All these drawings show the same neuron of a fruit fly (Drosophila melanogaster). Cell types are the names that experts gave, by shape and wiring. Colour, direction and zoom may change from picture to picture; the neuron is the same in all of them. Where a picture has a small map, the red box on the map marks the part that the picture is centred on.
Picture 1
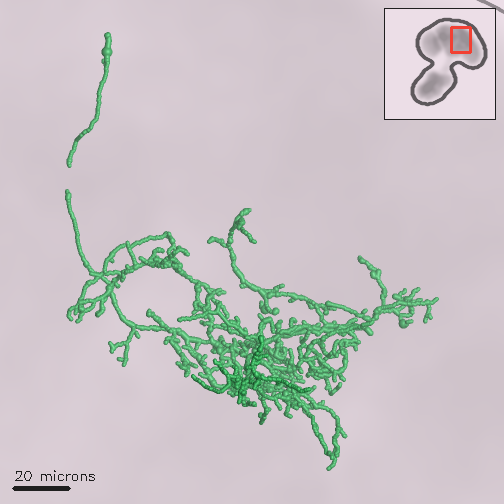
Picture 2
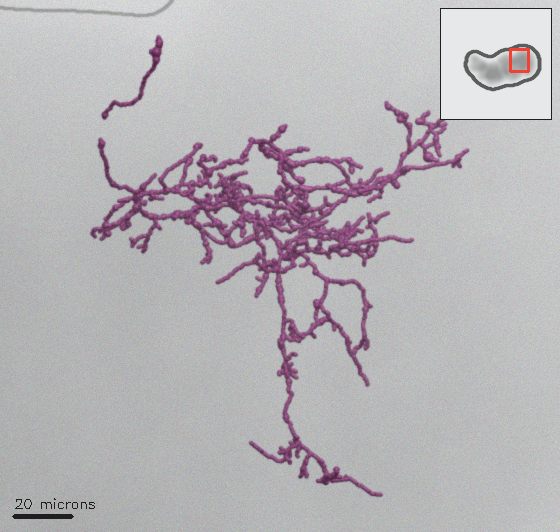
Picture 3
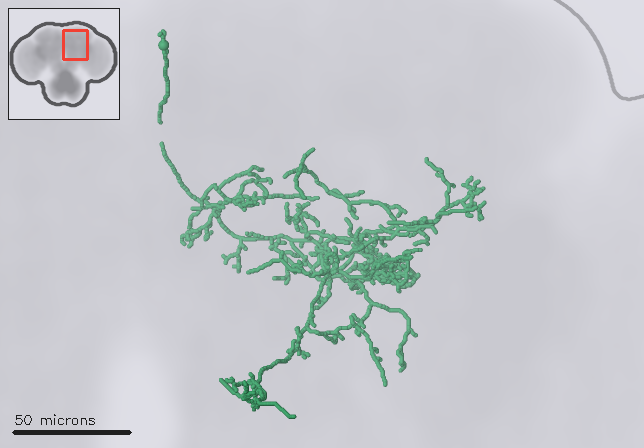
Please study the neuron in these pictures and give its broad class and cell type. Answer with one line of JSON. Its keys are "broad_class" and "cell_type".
{"broad_class": "central-brain intrinsic neuron", "cell_type": "PLP141"}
